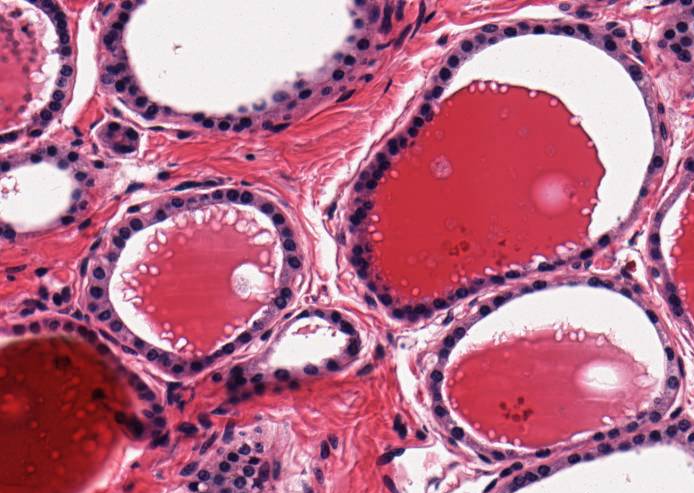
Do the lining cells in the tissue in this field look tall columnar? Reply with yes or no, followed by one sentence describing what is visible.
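No. Each follicle is lined by a single layer of cuboidal cells with round dark nuclei.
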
